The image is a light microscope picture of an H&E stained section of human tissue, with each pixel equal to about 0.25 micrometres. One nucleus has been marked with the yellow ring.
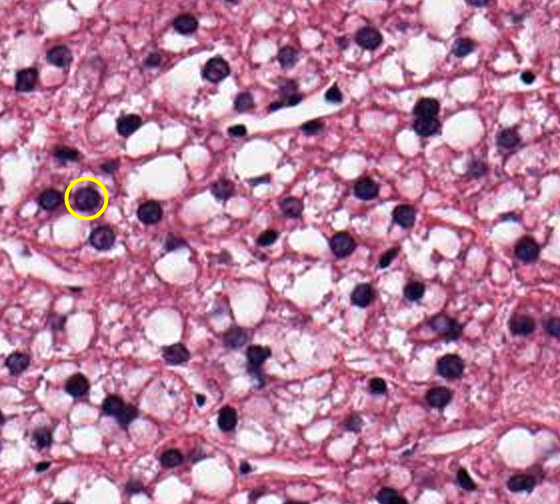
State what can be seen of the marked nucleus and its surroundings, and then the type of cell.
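The cytoplasm around the nucleus is pink and bubbly, broken up by many small clear vacuoles, with a larger clear space just below the nucleus. The cell lies in a close group of cells with similar round dark nuclei, within sheets of cells whose pale, vacuolated cytoplasm fills the whole field. The marked cell is an adrenal cortical cell.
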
